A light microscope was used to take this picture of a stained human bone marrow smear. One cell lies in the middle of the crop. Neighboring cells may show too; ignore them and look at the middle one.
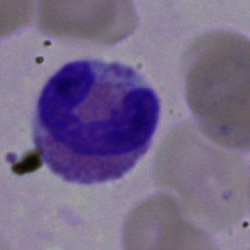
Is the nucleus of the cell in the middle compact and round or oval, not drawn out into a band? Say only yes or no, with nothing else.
No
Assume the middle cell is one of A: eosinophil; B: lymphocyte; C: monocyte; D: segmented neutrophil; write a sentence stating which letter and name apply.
Here the central cell is an eosinophil, and option A is correct.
